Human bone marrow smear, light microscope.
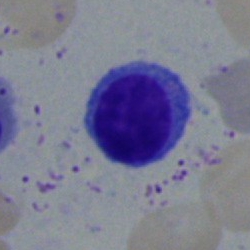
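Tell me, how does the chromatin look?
Dark purple and dense.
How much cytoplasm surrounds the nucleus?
Only a thin rim, and you'll see no granules in it.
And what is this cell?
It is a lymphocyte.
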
